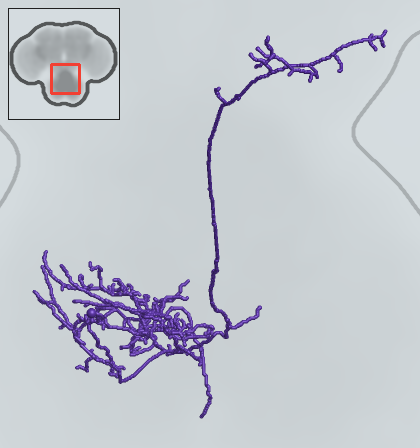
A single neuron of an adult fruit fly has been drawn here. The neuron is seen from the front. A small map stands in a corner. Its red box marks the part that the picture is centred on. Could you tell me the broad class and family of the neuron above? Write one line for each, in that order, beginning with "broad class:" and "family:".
broad class: ascending neuron
family: hemilineage 08B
